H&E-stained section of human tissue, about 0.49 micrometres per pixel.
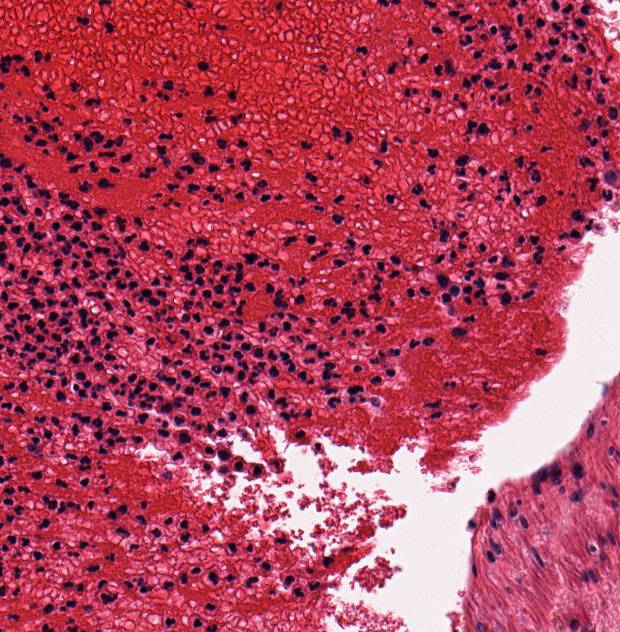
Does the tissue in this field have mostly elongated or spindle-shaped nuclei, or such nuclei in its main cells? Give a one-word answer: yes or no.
No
